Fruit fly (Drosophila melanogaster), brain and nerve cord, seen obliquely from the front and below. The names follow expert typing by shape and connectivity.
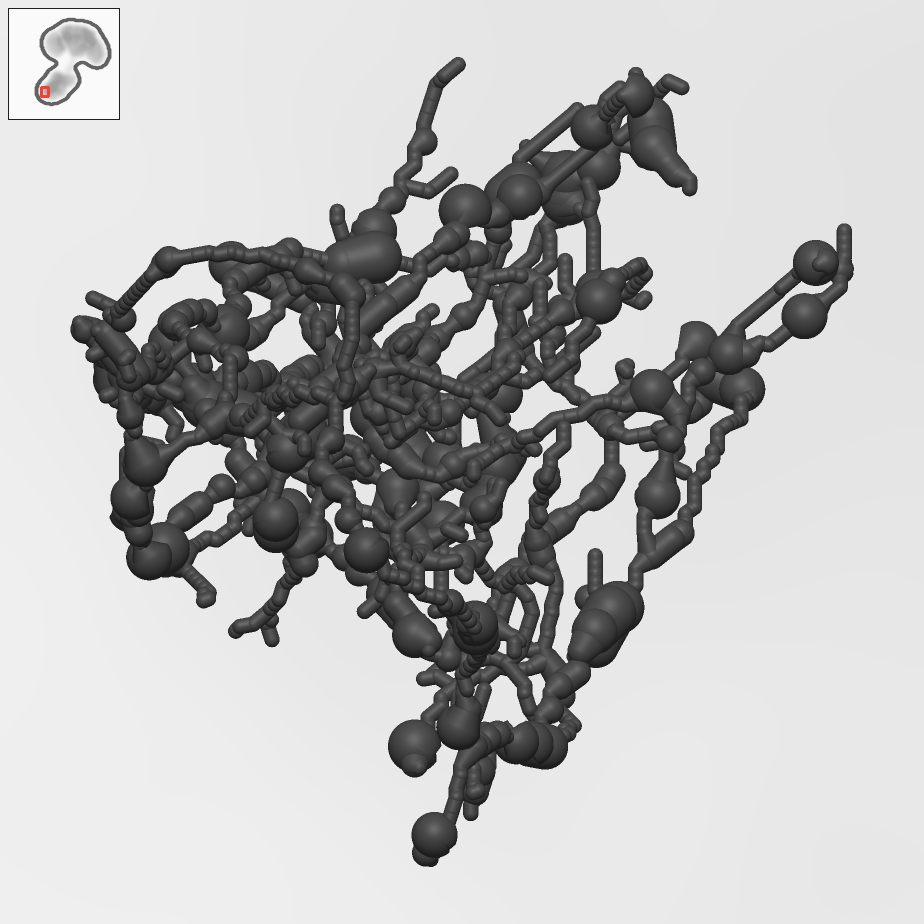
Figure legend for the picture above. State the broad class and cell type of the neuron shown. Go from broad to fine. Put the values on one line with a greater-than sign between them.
nerve-cord intrinsic neuron > INXXX409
